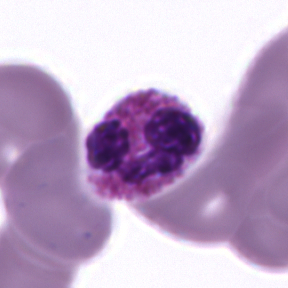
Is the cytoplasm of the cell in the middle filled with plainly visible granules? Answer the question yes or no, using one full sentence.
Yes, visible granules are present in great number in its cytoplasm.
